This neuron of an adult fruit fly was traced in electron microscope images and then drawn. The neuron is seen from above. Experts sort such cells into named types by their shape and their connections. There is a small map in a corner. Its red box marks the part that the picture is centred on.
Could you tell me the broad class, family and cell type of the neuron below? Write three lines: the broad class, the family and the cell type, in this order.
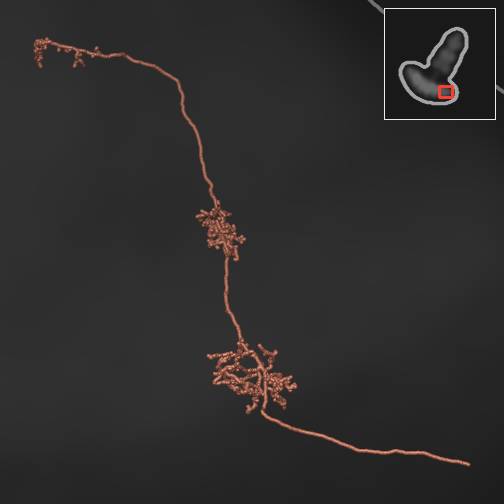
optic-lobe intrinsic neuron
Tm
Tm6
